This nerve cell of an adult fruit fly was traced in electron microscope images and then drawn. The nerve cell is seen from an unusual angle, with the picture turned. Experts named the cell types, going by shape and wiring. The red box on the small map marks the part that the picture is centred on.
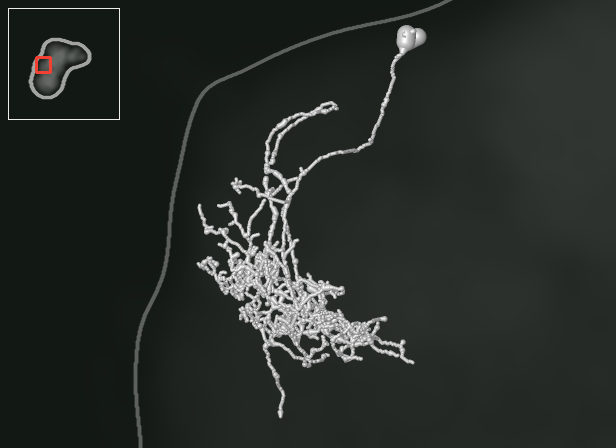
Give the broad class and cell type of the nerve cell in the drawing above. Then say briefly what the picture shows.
Its broad class is central-brain intrinsic neuron. The cell type is GNG628. The picture shows dozens of branch ends. In this view it is taller than it is wide.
